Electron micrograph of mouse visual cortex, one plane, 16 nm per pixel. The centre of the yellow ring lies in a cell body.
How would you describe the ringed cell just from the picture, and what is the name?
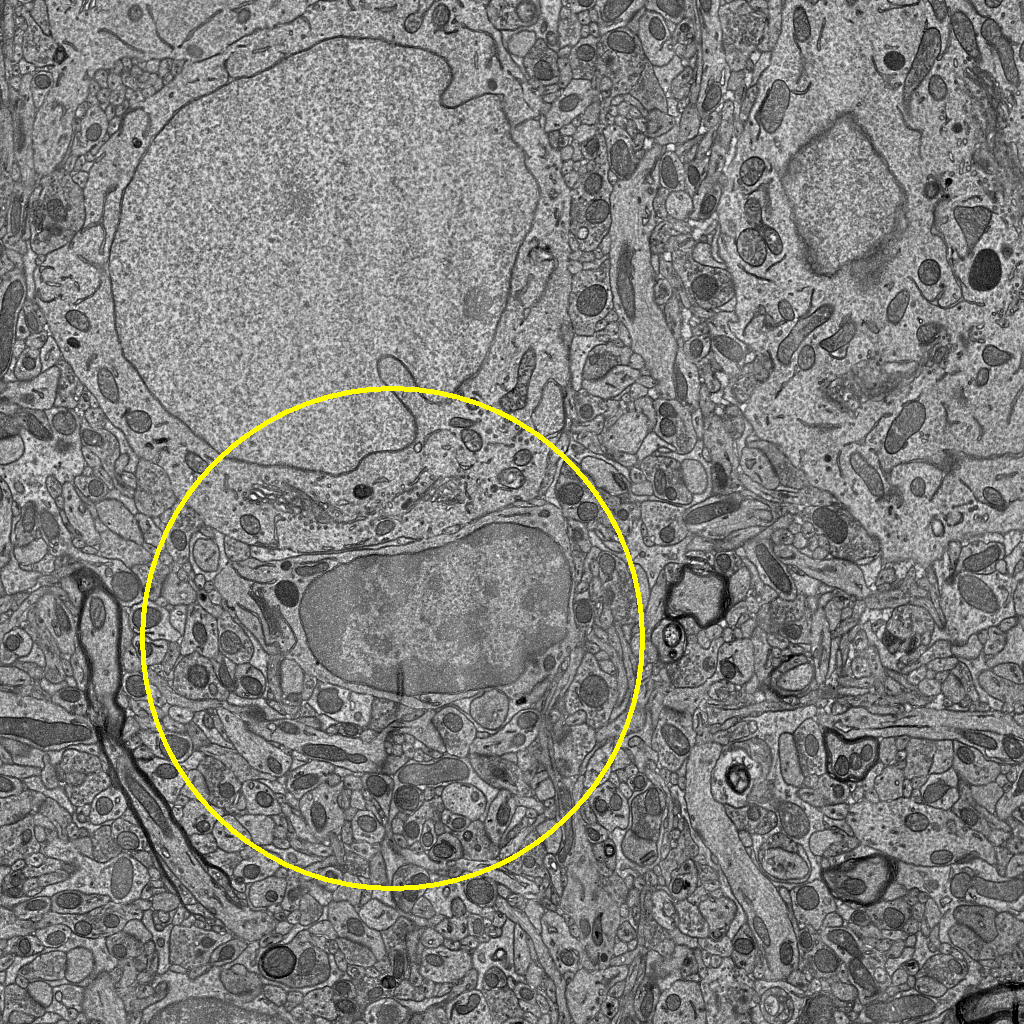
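Start with the shape: the nucleus is elongated, its long axis running horizontally, and it lies wholly within the ring. Follow its outline and you'll find it smooth, with no deep folds or indentations. Inside, the chromatin forms darker irregular patches scattered about. Now compare it with the large nucleus of the cell body just above: this one is darker. This is a microglial cell.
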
